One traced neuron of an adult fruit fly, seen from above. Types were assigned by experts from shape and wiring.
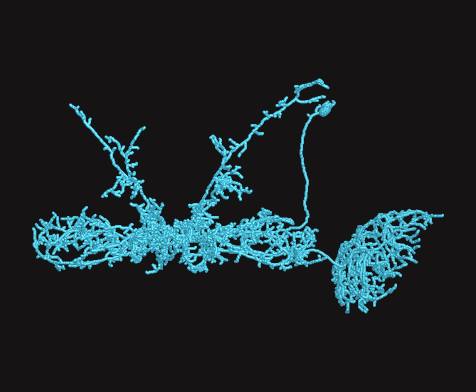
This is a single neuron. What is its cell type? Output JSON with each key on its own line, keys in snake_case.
{
 "cell_type": "LoVC2"
}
